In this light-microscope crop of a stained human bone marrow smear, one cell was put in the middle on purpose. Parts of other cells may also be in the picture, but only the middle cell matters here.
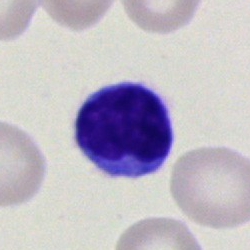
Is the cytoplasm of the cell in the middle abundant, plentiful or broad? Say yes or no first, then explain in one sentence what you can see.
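No. The nucleus fills most of the cell.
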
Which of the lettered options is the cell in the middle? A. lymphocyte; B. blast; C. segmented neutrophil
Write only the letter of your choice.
A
